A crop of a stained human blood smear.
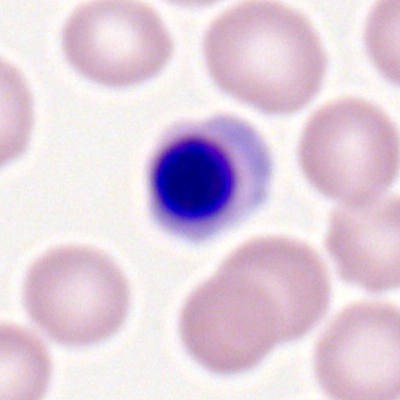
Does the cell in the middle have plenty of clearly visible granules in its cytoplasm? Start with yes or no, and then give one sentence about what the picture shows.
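No. No granules are visible in the cytoplasm.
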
